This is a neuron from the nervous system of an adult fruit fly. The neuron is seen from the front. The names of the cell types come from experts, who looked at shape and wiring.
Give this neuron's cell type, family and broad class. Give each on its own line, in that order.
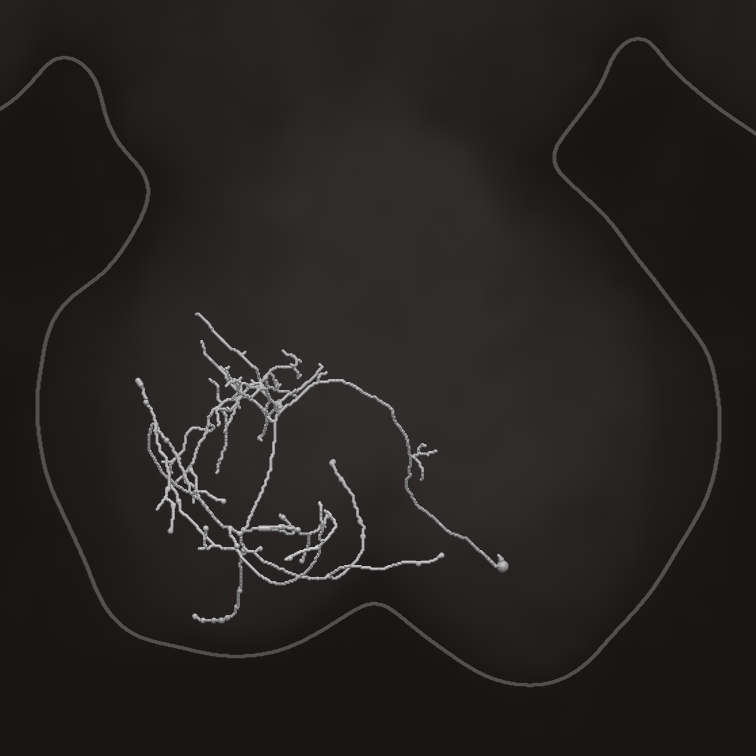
IN12B079_d
hemilineage 12B
nerve-cord intrinsic neuron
